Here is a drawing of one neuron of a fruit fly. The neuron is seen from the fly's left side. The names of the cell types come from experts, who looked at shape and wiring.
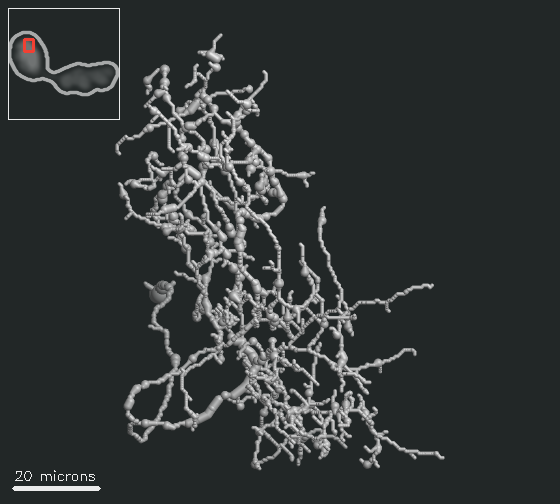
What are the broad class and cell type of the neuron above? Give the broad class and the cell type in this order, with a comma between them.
central-brain intrinsic neuron, SLP034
